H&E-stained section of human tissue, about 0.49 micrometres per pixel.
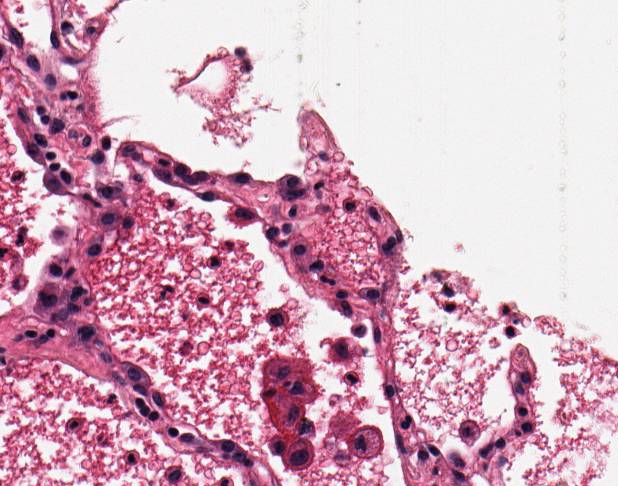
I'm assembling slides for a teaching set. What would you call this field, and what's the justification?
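Alveolus. Basis: septa with spaces between them.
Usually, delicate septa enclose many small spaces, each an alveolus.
Spaces here packed with red blood cells, not empty. Lower centre: small cluster of large rounded cells, abundant pink cytoplasm, single round nuclei, lying free among the red cells.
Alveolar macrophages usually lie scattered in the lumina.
No glands in field. Upper right: blank background, no tissue.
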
